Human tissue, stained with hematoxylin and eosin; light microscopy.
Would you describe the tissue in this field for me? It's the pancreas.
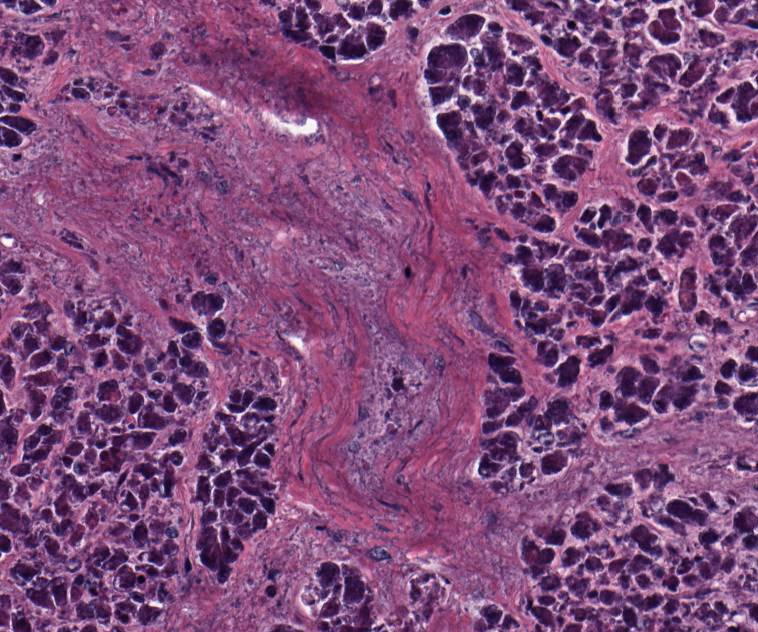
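What stands out first is a broad band of pink fibrous tissue running from the upper left down through the centre to the lower middle, dividing the cell-rich areas on either side. Its collagen fibres follow a wavy course. On both sides, the cells sit in many small clusters, separated by thin pink fibrous strands, and they stain a dense dark purple throughout.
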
